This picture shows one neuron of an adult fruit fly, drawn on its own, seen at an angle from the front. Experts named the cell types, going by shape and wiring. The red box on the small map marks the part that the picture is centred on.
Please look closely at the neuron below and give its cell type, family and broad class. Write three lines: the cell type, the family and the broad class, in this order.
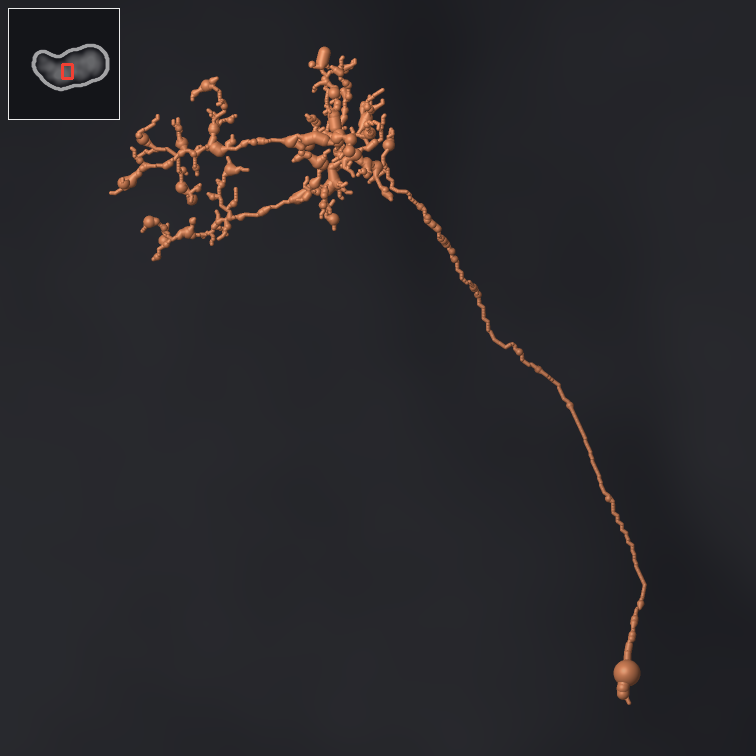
Li14
Li
optic-lobe intrinsic neuron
